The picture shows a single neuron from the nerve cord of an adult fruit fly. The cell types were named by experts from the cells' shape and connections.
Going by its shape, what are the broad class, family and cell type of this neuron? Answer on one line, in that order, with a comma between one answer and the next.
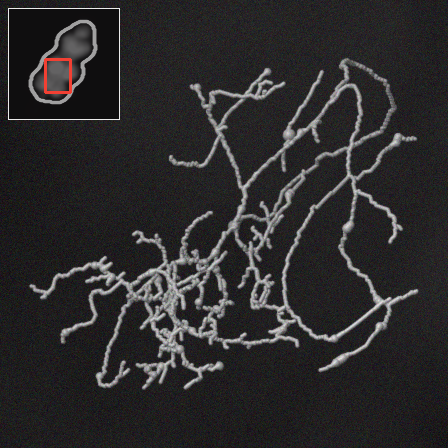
nerve-cord intrinsic neuron, hemilineage 05B, IN05B089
